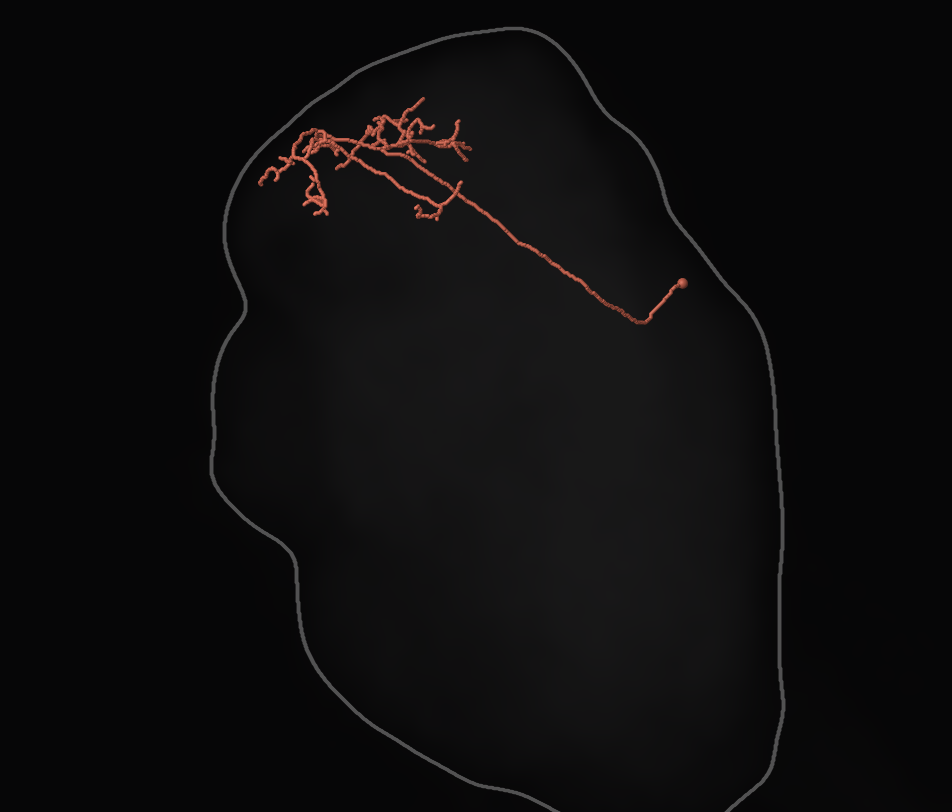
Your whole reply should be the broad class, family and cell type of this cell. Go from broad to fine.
central-brain intrinsic neuron; hemilineage SMPp&v1_ventral; SMP590_b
